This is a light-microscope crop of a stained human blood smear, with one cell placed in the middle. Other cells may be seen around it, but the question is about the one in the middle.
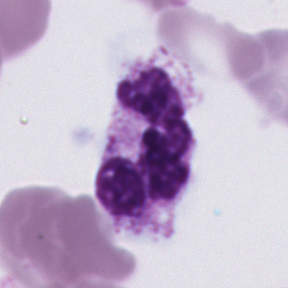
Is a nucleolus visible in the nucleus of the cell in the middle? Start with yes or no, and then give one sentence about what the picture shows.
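No. No nucleoli can be seen in the nucleus.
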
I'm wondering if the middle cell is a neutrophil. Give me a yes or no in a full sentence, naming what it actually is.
Yes, the identification of the central cell as a neutrophil is correct.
